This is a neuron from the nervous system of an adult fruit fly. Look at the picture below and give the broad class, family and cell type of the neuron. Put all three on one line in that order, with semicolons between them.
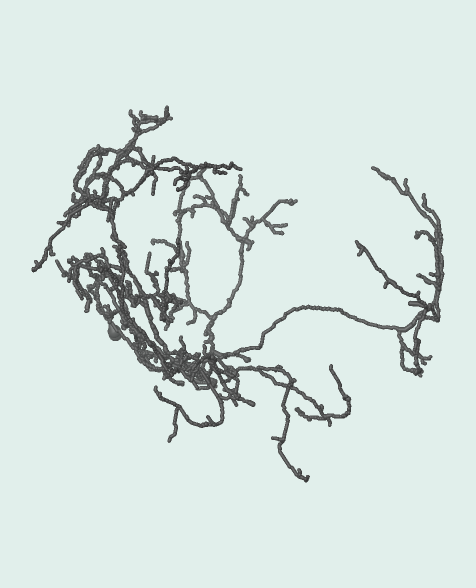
nerve-cord intrinsic neuron; hemilineage 04B; IN04B054_a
